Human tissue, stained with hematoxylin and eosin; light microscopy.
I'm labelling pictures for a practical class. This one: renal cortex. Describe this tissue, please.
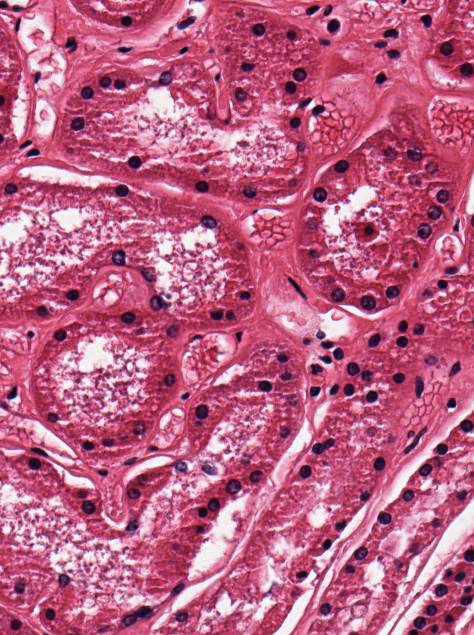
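Large, rounded, closely packed epithelial units fill most of the field, separated by thin pink connective-tissue septa. Round, darkly stained nuclei form a single row near the outer edge of each unit. The lining cells have abundant granular pink cytoplasm that grows paler and foamy toward each unit's centre. In the lower right, the units are elongated and lie parallel to one another, their nuclei in rows.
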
